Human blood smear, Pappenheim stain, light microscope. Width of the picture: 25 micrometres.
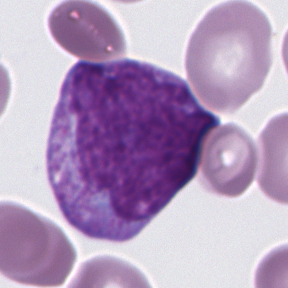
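Atypical promyelocyte: nucleated cell at the centre of a stained peripheral blood smear. Outline angular, roughly triangular, not round. Nucleus fills most of the cell. No coarse granules in the cytoplasm. Surface smooth, no hair-like projections.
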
